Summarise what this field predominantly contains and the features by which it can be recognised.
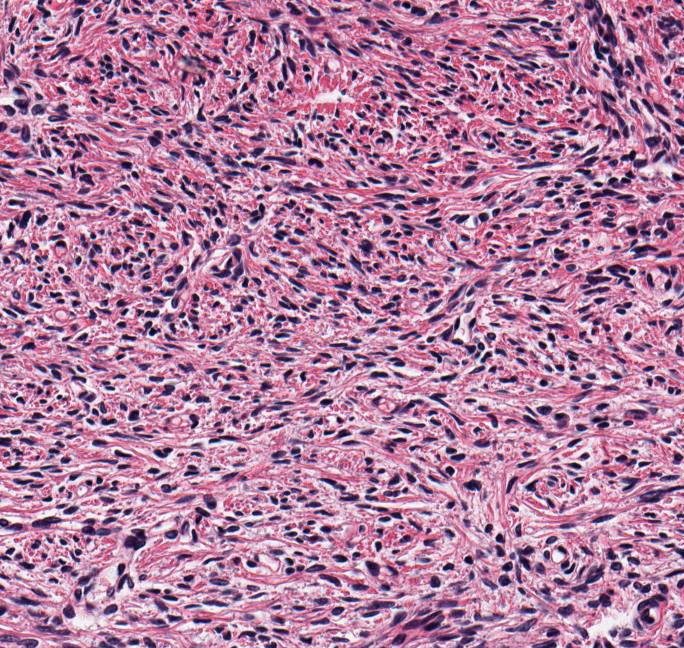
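Ovarian cortex is the tissue shown.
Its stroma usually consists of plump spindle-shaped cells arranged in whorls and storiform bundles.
Here the spindle cells form short fascicles crossing one another at varying angles, in keeping with that pattern. Their nuclei are elongated and dark-staining, often plump or wavy with tapered ends. The cytoplasm is scant and pale pink, with indistinct cell borders. No epithelium or glands are present.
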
